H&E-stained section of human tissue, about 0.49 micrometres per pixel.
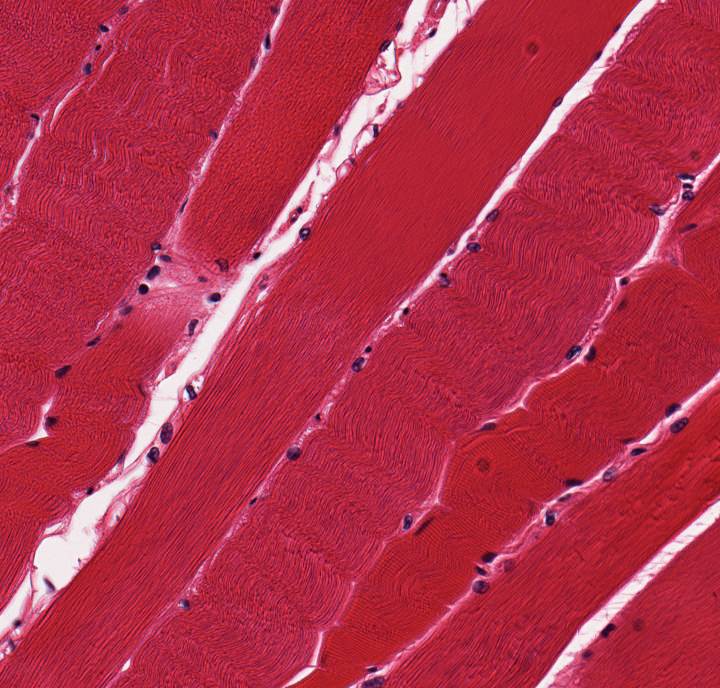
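Skeletal muscle: unbranched fibres keep a parallel course across the whole field. Fine cross-striations appear as closely spaced bands running across the fibres. Small, dark, elongated nuclei lie at the fibre edges rather than centrally. Between neighbouring fibres are thin strands of pink connective tissue containing scattered small dark nuclei.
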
